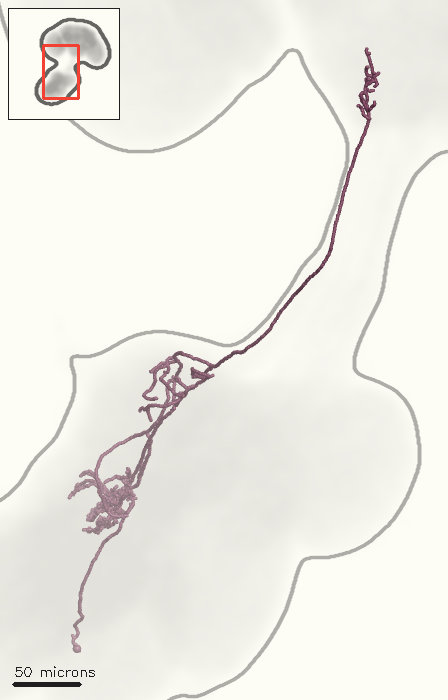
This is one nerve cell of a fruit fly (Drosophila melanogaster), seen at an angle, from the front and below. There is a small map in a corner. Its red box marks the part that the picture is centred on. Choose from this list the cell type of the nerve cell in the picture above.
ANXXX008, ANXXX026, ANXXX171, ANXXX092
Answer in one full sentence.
The single nerve cell here is of type ANXXX171.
